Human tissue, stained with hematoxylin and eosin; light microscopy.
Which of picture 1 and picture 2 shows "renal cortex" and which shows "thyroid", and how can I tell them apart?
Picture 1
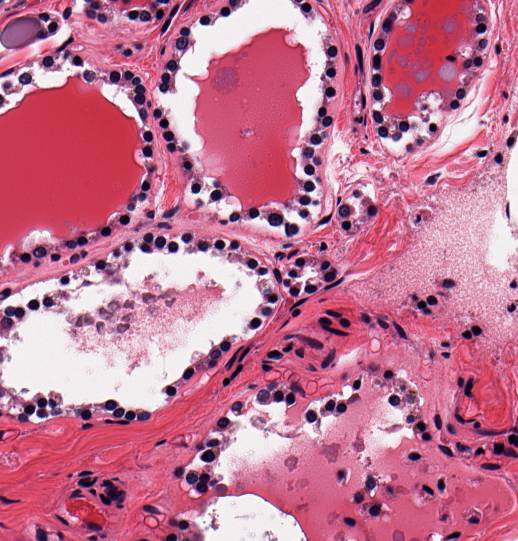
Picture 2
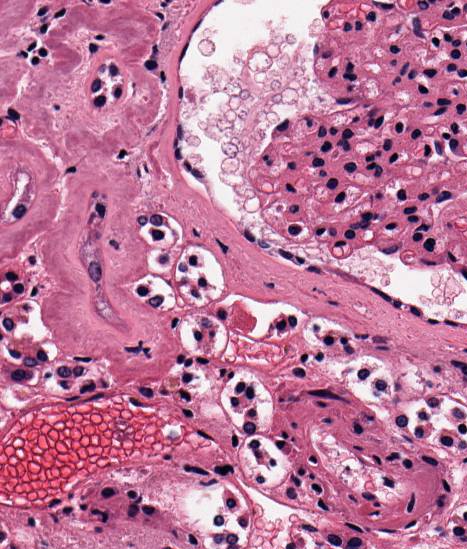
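Picture 1: thyroid. Picture 2: renal cortex. Picture 1 consists of rounded and oval closed spaces, separated by bands of pink fibrous tissue and lined by a single layer of low cuboidal to flattened cells whose round dark nuclei are small and fairly uniform in size. The spaces in the upper left and upper middle contain homogeneous deep pink material. Picture 2 has a rounded, densely cellular glomerular tuft in the upper right, and small round tubules in the centre lined by cells with pale, vacuolated cytoplasm. At the lower left of picture 2, a vessel lumen is tightly packed with red blood cells.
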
